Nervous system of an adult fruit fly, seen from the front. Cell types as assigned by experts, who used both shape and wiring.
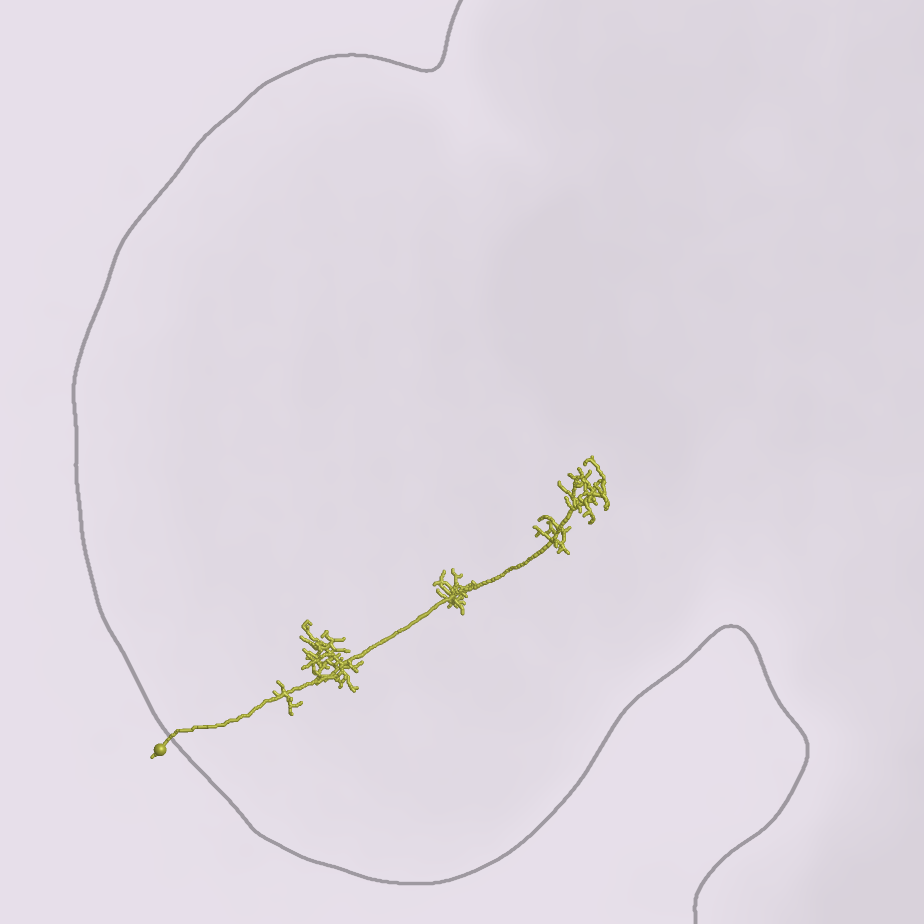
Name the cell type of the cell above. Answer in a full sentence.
The cell type is TmY17.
